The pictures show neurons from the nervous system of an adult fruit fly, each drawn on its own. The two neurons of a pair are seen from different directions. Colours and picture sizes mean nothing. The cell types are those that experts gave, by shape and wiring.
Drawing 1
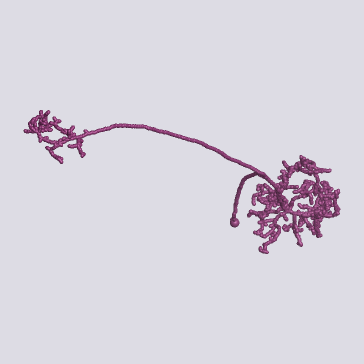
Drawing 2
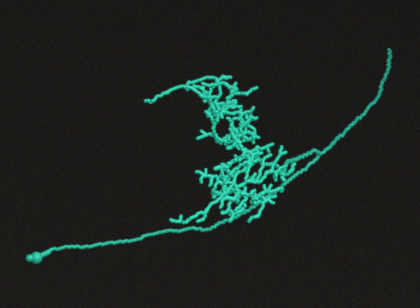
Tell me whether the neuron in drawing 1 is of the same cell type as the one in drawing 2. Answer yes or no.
no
